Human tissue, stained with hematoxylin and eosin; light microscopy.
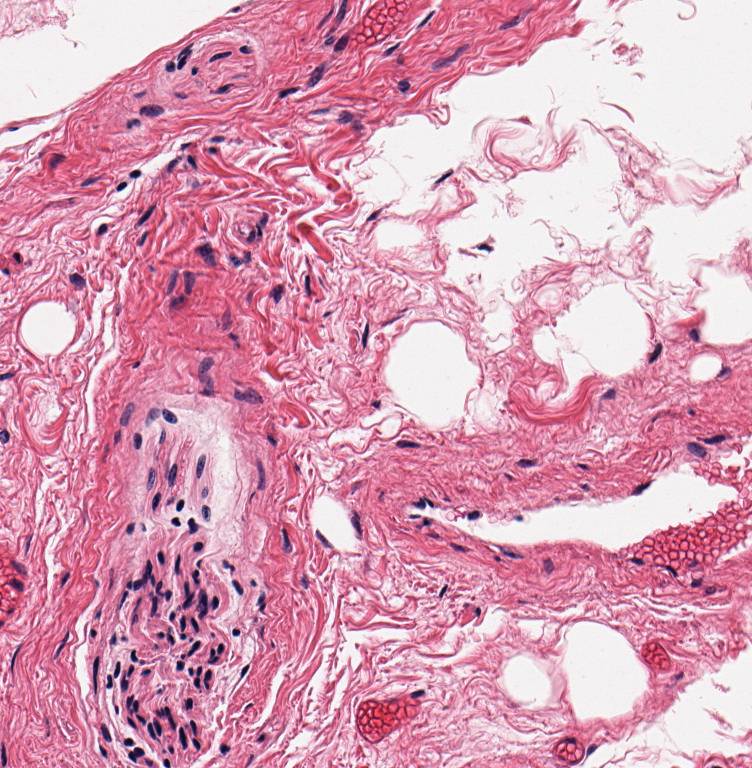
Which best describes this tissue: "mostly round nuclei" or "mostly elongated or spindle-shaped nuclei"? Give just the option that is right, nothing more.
Mostly elongated or spindle-shaped nuclei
